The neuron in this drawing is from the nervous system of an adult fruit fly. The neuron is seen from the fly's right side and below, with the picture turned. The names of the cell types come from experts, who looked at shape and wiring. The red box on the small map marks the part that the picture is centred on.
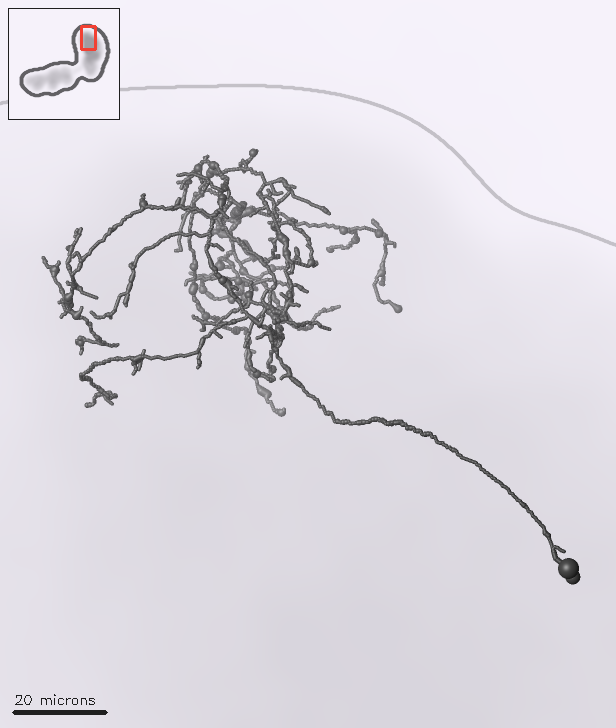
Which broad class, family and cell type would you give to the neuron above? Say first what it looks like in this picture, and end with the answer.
Its cell body lies at the lower right of the picture. By the scale bar it is about 120 microns wide in this view. Dozens of branch ends can be seen. Its broad class is central-brain intrinsic neuron. The family is hemilineage LHa2. The cell type is CB2805.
